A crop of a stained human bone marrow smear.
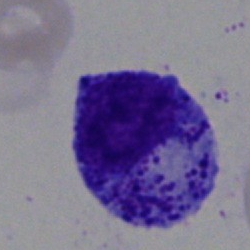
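Promyelocyte, the central cell in a stained human bone marrow smear. The nucleus, stained a dense dark purple, fills the upper-left part of the cell. Coarse dark purple granules lie scattered through the cytoplasm, crowding most thickly along the lower-right rim.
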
